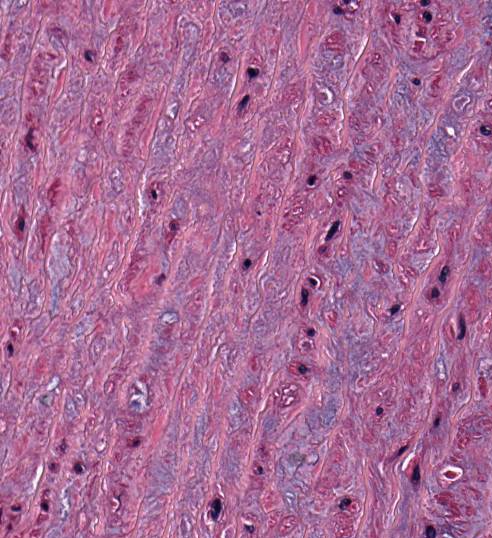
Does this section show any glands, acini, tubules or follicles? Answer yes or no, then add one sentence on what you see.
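No. No epithelium or glands are present anywhere in the field.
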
